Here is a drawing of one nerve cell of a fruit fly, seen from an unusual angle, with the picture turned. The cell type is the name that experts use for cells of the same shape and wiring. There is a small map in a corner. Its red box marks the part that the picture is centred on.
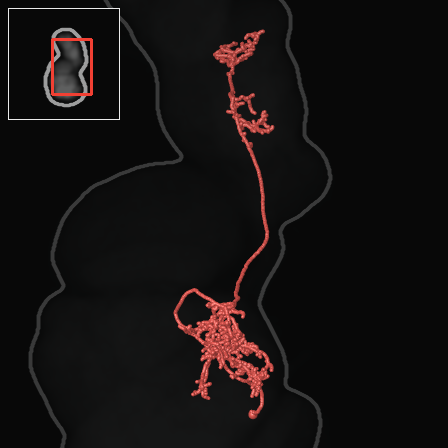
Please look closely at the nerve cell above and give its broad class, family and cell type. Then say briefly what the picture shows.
Its broad class is descending neuron. Its family is DNg. It is of cell type DNg19. Its cell body lies at the bottom of the picture. In this view it is more than twice as tall as it is wide.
